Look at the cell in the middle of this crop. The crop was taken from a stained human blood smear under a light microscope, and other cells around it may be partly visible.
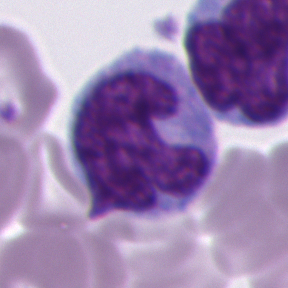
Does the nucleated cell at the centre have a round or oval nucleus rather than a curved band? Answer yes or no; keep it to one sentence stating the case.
No, there is a curved band-shaped nucleus without separate lobes, not a round or oval one.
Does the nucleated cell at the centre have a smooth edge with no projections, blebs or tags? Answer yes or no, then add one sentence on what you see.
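No. A small pointed projection sticks out from the lower left of the cell.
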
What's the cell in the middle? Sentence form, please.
The centered cell in this crop is a monocyte.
